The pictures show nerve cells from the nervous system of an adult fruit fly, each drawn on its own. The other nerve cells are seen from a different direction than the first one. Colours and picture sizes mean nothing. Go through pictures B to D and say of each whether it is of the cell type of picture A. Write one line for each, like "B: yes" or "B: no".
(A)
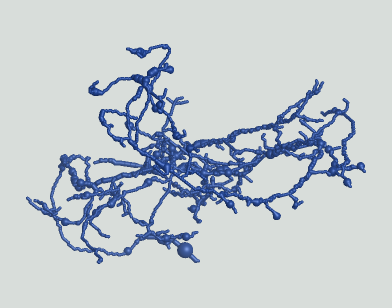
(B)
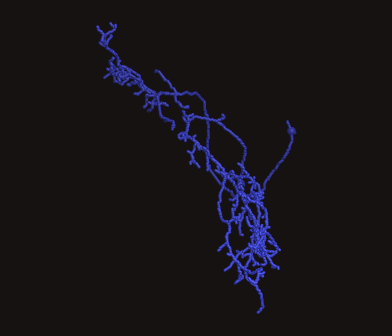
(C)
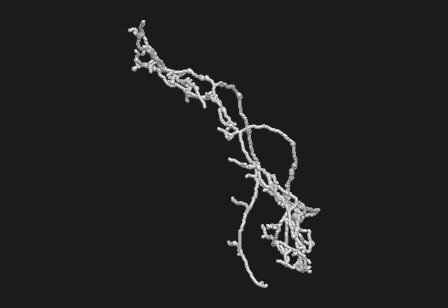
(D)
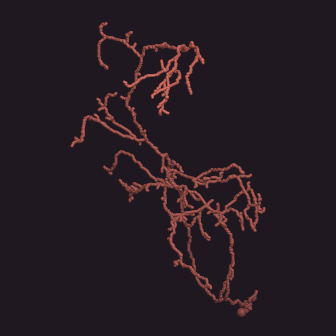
B: no
C: no
D: yes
